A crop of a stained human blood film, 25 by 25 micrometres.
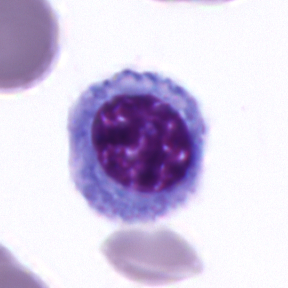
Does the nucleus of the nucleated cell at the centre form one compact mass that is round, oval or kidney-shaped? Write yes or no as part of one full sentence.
Yes, the nucleus of this cell is one compact round, oval or kidney-shaped mass.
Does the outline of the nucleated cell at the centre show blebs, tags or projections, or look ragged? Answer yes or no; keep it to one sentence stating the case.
Yes, there is a ragged or frayed outline, or there are projections, blebs or tags, on this cell.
